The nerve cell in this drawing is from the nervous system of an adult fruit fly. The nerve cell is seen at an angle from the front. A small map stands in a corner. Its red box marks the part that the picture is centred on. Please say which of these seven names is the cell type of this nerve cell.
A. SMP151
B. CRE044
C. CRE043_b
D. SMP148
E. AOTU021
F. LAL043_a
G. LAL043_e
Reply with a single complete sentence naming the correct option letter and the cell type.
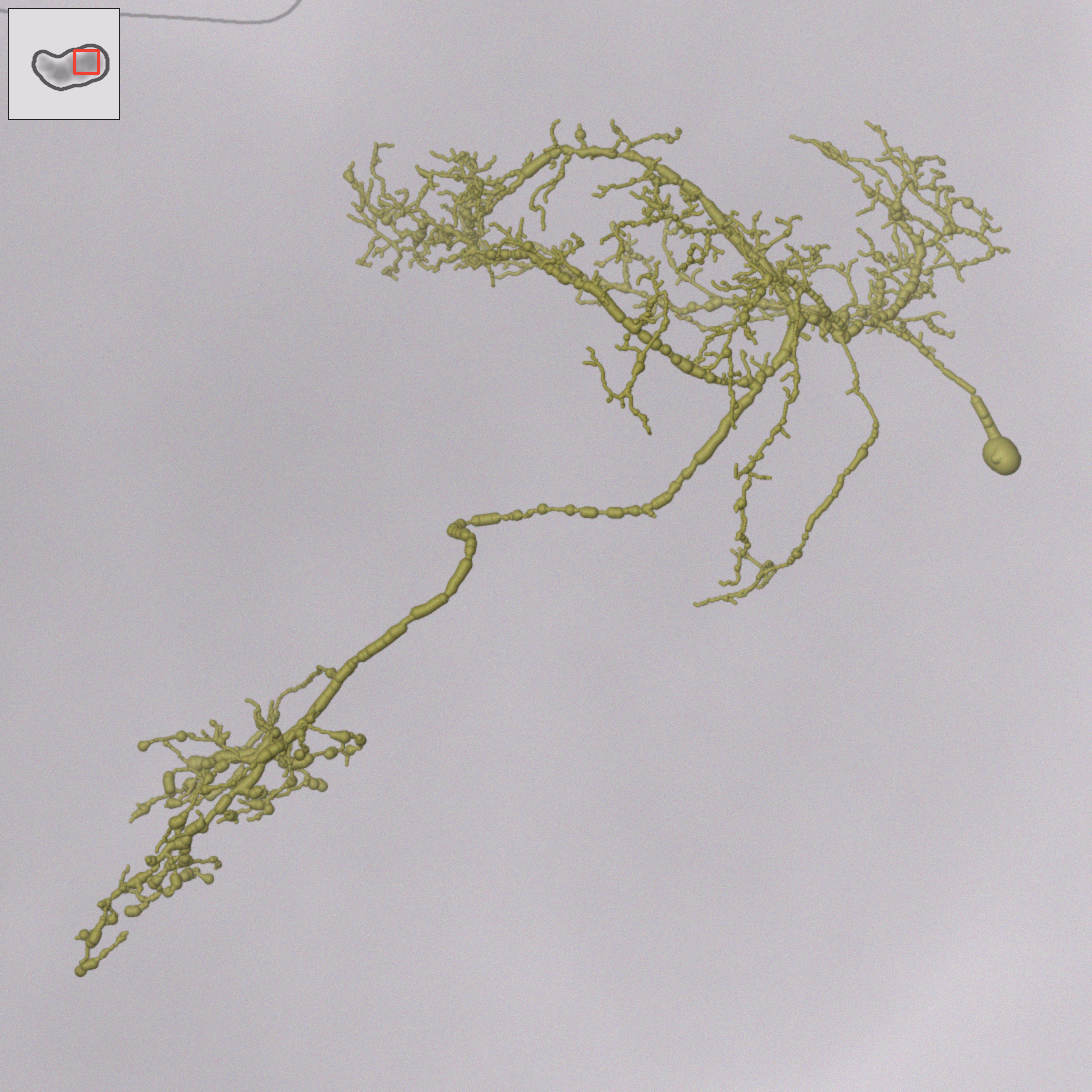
The nerve cell is a cell of type SMP148, the type in option D.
